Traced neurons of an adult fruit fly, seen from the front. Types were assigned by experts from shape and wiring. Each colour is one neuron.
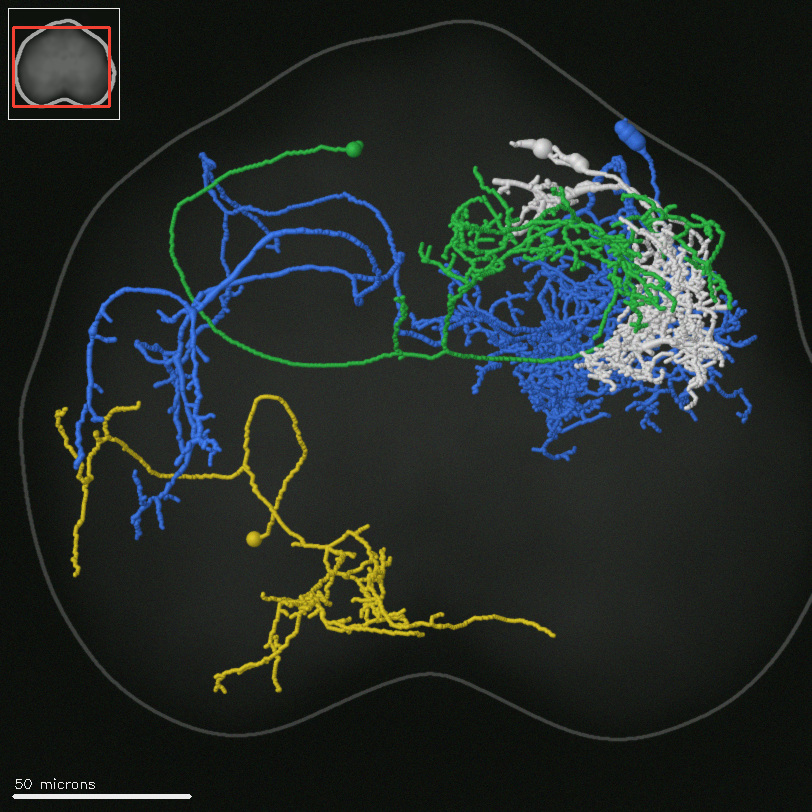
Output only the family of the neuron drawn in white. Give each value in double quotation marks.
"hemilineage 11B"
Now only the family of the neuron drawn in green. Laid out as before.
"hemilineage 19B"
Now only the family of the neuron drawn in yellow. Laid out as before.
"hemilineage 03A"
